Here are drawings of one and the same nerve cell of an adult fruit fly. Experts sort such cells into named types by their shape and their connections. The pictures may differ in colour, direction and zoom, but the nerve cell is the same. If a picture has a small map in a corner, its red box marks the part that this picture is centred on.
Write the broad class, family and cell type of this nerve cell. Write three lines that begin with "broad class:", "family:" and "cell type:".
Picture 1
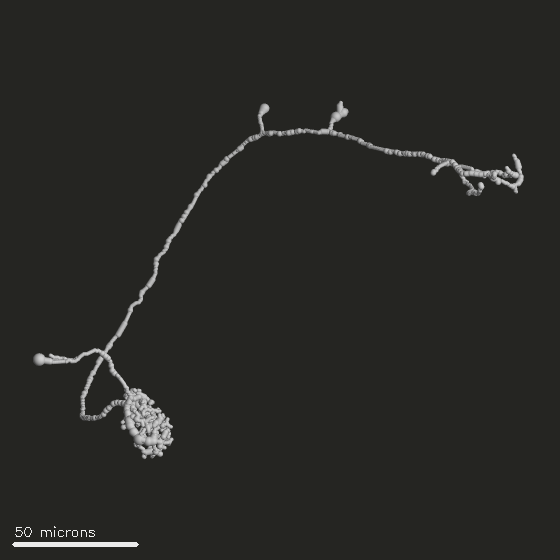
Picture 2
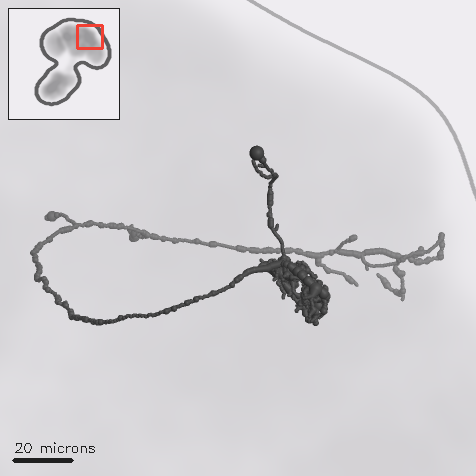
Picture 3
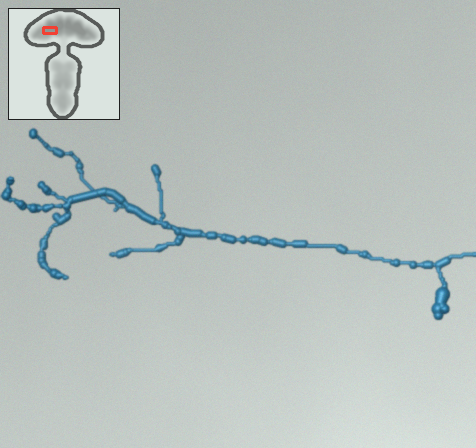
broad class: central-brain intrinsic neuron
family: hemilineage ALad1
cell type: DL2d_adPN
